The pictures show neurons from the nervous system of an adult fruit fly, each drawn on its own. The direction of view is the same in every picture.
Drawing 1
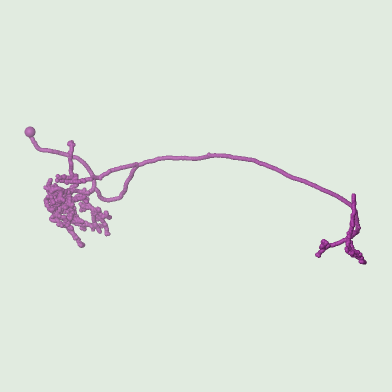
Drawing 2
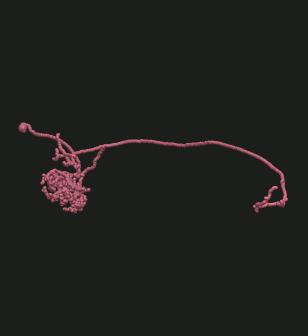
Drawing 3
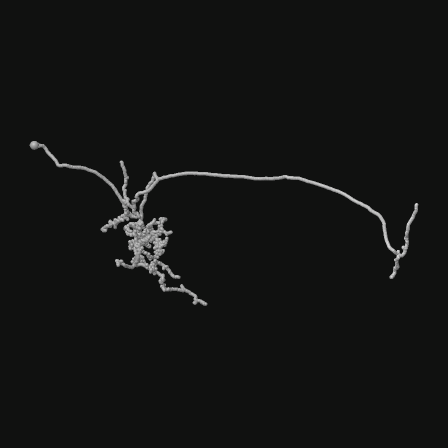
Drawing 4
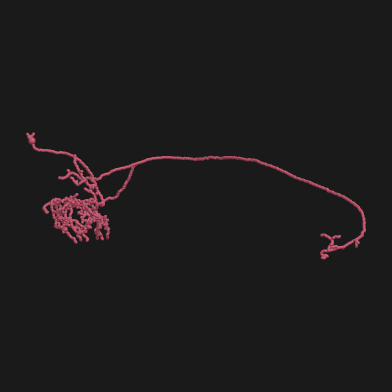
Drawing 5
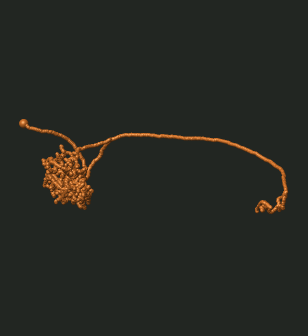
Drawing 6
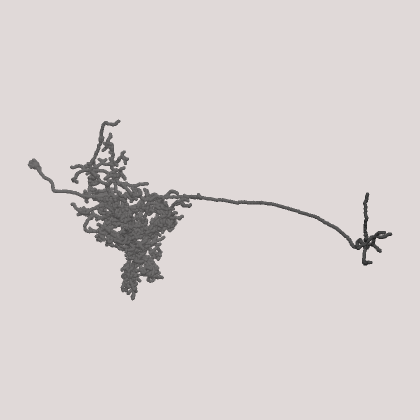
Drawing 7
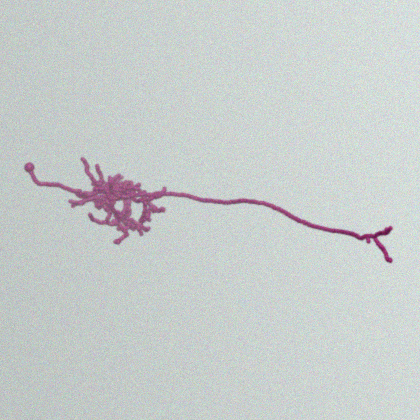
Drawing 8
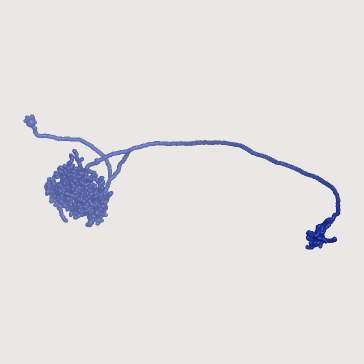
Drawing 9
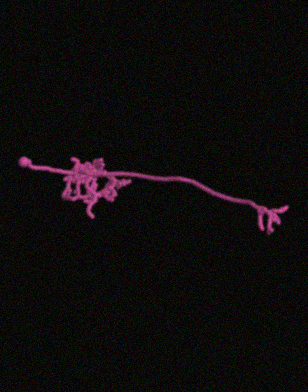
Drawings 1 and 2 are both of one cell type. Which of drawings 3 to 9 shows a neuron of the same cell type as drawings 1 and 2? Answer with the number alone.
4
